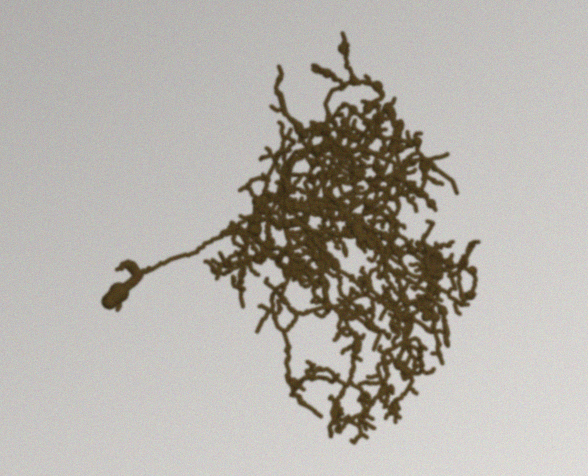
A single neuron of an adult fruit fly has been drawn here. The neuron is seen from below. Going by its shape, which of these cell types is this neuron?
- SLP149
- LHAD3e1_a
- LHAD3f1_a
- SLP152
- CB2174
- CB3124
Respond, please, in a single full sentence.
This neuron carries the cell type designation SLP149.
